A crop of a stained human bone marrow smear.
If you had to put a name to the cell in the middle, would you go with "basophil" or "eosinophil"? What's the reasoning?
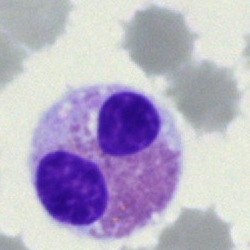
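It's an eosinophil. What decides it is that the nuclei can be made out: two separate ones that don't touch, one at the lower left and one at the upper right.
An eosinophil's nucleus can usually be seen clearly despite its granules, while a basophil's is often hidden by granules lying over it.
The cytoplasm is abundant and pinkish-lilac, with a few tiny orange-red dots below the upper right nucleus.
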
